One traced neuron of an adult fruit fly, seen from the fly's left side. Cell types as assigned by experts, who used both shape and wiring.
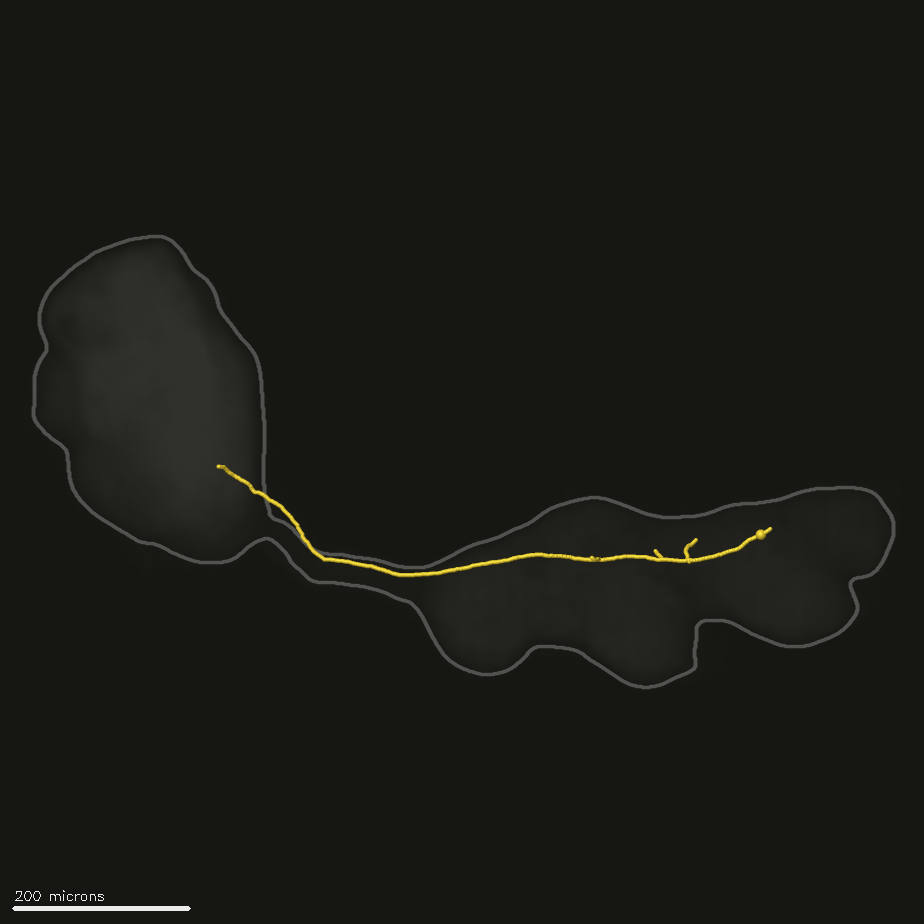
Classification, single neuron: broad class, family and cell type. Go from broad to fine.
sensory neuron ascending to the brain; class mechanosensory proprioceptive; SApp08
